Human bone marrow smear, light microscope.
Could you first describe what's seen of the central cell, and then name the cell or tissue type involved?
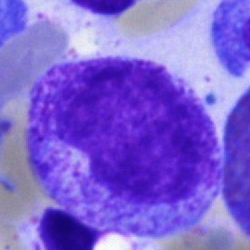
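Looking at the edge first, the outline is round to slightly oval, and smooth. Many small reddish-purple granules are scattered through the cytoplasm. Down at the lower left, in the nuclear indentation, there is a paler patch of cytoplasm with fewer granules. I see no vacuoles. So this is a promyelocyte.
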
